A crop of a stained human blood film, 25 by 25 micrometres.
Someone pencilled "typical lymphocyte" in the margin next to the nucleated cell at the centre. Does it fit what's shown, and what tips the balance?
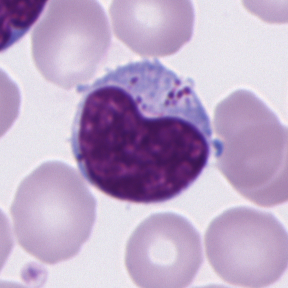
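Nucleus bean-shaped, notched on its upper side, about 12 by 9 micrometres, lying toward the bottom of the cell. Chromatin dark purple, coarsely clumped; no nucleoli visible. Cytoplasm: a small group of coarse reddish-purple granules above the nuclear notch; no vacuoles.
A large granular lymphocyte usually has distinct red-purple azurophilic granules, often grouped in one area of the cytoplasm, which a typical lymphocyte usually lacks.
Granules: for large granular lymphocyte, against typical lymphocyte. Cell about 13 micrometres across.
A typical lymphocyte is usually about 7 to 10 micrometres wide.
Size: against typical lymphocyte. Nucleus fills about 70% of the cell's area.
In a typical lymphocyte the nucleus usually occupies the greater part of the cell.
This proportion agrees with typical lymphocyte. Upper edge frayed with tiny projections. Verdict: typical lymphocyte does not fit; large granular lymphocyte.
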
